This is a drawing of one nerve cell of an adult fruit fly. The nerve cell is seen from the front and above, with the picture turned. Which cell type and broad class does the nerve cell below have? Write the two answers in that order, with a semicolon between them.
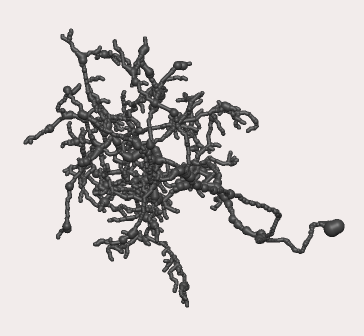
CB2373; central-brain intrinsic neuron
